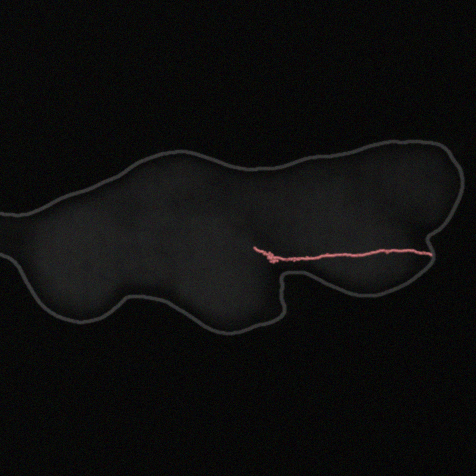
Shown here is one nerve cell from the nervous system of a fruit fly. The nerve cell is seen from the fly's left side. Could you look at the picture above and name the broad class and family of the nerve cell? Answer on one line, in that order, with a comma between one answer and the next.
sensory neuron entering the nerve cord, class mechanosensory proprioceptive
